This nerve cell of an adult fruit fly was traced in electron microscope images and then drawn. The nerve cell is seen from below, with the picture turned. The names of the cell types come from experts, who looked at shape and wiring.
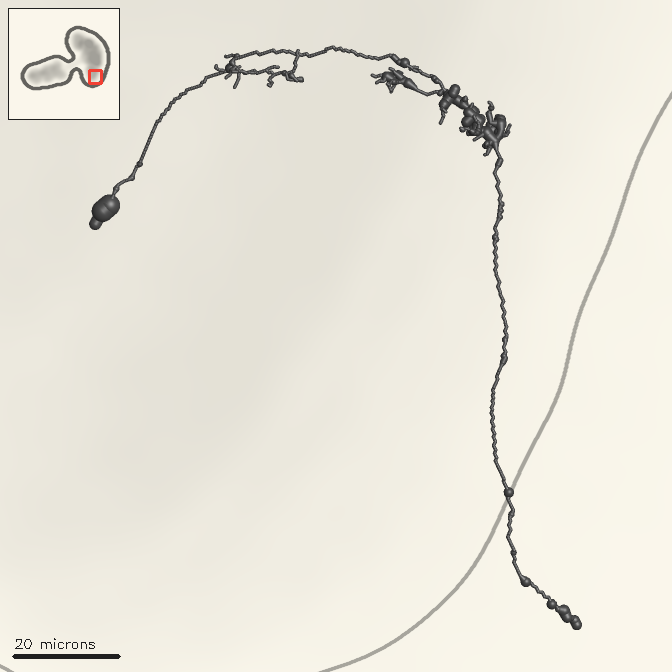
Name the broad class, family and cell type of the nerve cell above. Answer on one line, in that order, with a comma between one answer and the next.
optic-lobe intrinsic neuron, C, C3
